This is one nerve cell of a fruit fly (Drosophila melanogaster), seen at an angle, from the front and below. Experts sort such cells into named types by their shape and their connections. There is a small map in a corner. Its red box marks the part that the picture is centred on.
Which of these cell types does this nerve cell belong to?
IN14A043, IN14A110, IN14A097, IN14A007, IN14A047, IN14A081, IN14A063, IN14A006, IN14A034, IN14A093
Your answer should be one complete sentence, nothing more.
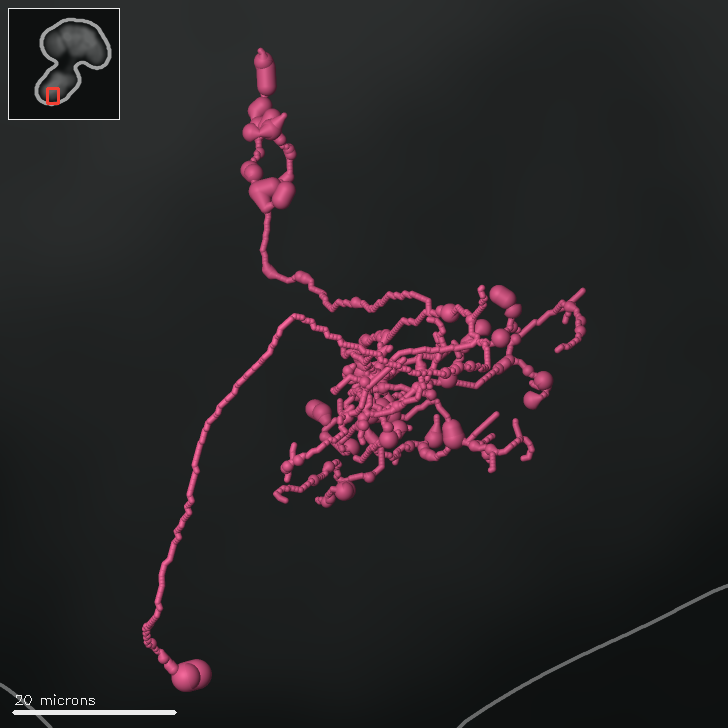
The cell type of the nerve cell here is IN14A110.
